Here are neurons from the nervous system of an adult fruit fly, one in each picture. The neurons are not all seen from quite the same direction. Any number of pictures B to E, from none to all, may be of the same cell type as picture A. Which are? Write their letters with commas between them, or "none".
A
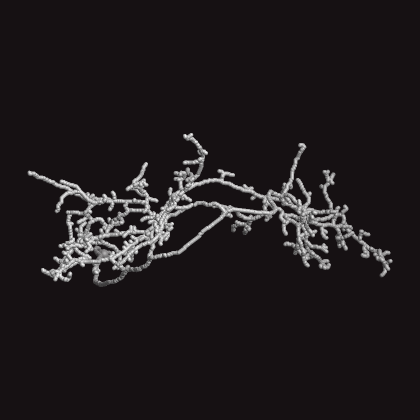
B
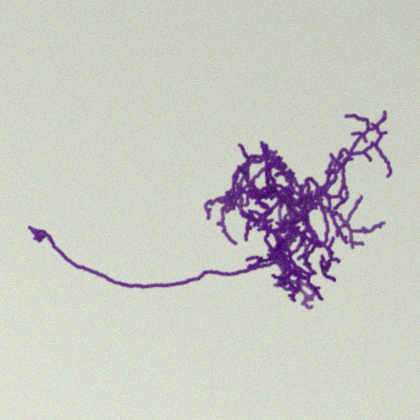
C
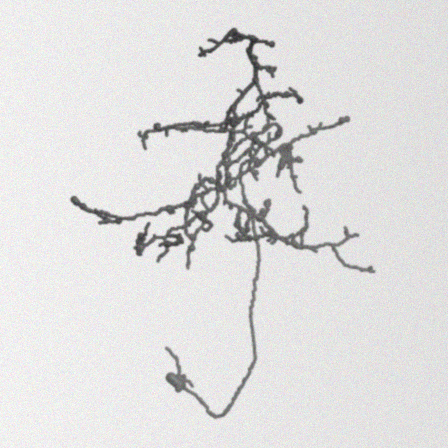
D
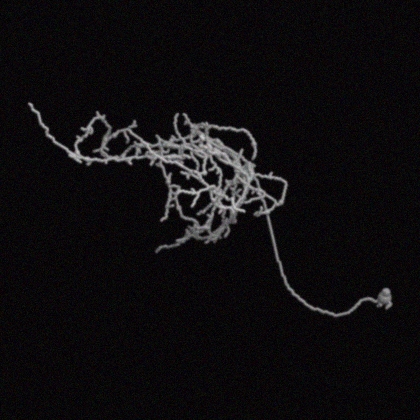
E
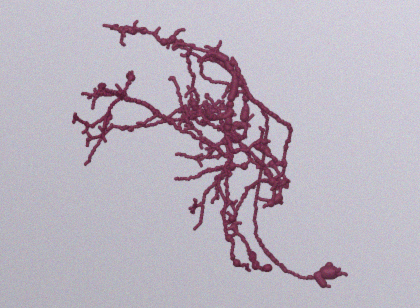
B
